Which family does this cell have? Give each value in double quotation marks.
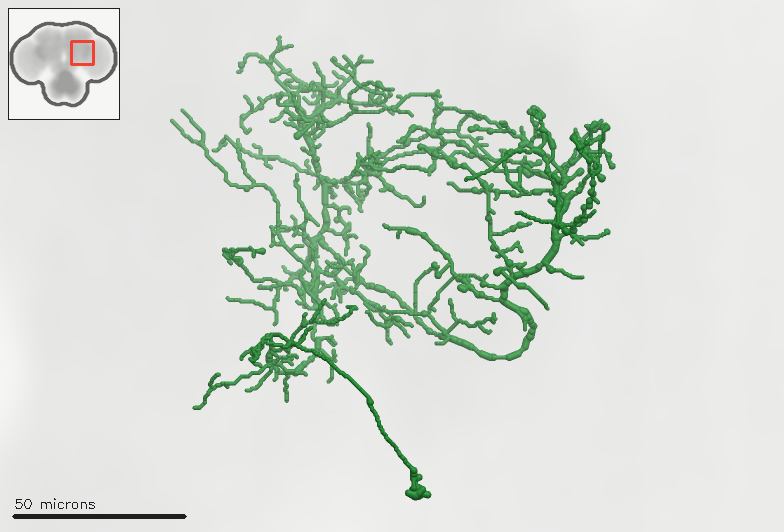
"hemilineage WEDa2"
